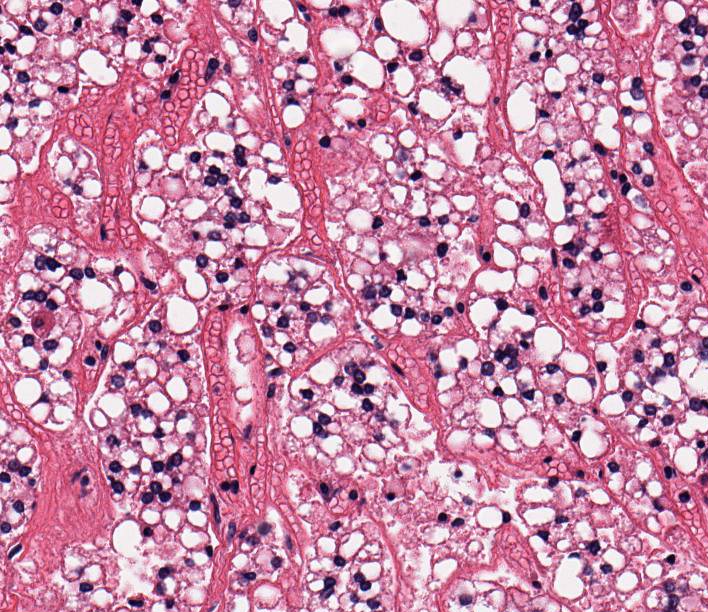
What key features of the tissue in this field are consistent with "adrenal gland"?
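The tissue in this field is adrenal gland. In most cells the cytoplasm is packed with many clear, round vacuoles of differing size. The nuclei are small, round and dark-staining, and they are fairly even in size across the field. Between the cell nests the stroma is scant and made of thin eosinophilic strands.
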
